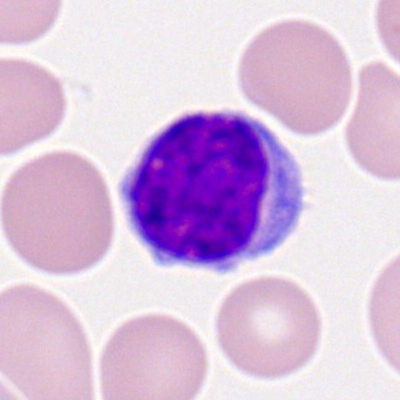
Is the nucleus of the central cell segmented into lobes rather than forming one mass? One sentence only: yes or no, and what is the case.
No, in this cell the nucleus is one undivided round, oval or kidney-shaped compact mass.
